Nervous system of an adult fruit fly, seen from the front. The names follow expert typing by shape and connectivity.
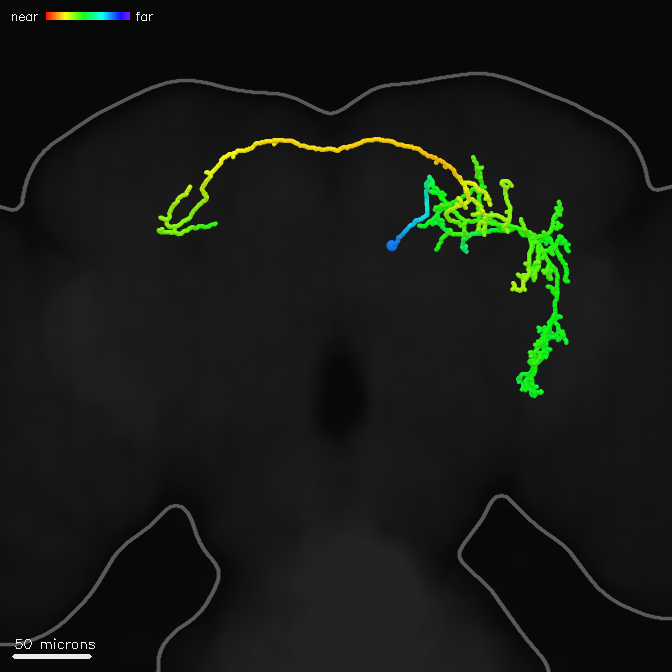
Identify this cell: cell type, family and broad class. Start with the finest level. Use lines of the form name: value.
cell type: pC1_5a
family: hemilineage DM4_dorsal
broad class: central-brain intrinsic neuron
